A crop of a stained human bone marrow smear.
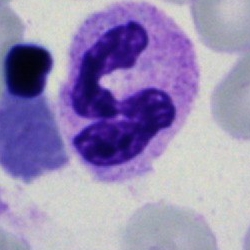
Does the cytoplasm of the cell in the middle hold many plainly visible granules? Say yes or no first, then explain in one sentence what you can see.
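Yes. Fine lilac granules are scattered throughout the cytoplasm.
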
